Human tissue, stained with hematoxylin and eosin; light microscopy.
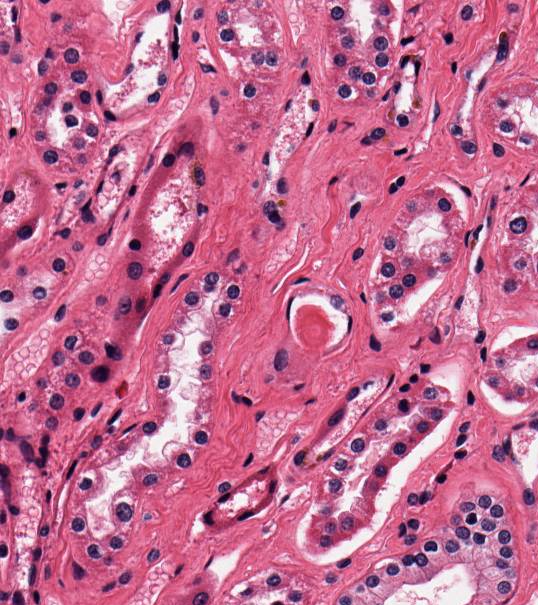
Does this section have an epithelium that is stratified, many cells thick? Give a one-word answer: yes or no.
No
